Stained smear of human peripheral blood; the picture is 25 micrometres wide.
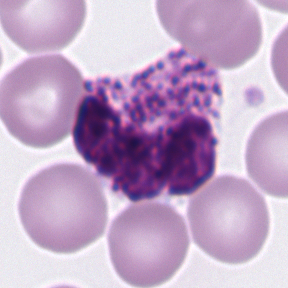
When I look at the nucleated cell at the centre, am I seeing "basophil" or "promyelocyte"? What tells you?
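This one is a basophil, not a promyelocyte. Its nucleus is divided into several lobes that stay connected, and it lies across the lower part of the cell. In the cytoplasm there are coarse round granules, stained dark blue-purple. They gather most thickly in the upper part, above the nucleus. The whole cell measures about 14 micrometres across.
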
